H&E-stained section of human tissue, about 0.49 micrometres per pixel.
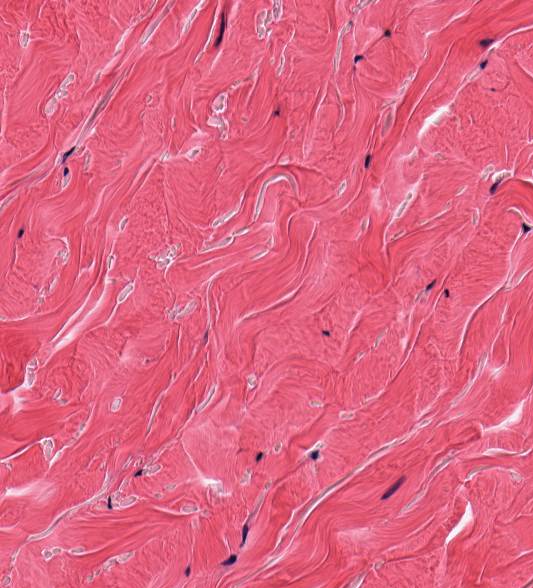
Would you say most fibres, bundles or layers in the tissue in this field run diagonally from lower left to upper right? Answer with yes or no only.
Yes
